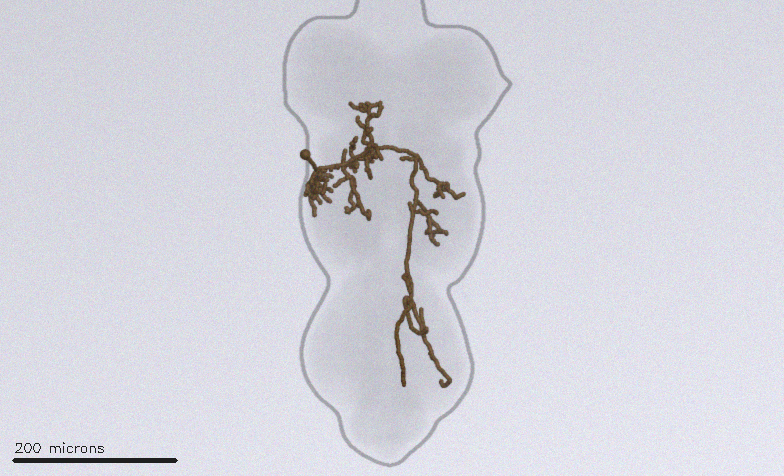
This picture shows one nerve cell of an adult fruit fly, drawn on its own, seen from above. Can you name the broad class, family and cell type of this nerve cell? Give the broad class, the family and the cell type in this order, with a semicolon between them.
nerve-cord intrinsic neuron; hemilineage 18B; IN18B045_c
